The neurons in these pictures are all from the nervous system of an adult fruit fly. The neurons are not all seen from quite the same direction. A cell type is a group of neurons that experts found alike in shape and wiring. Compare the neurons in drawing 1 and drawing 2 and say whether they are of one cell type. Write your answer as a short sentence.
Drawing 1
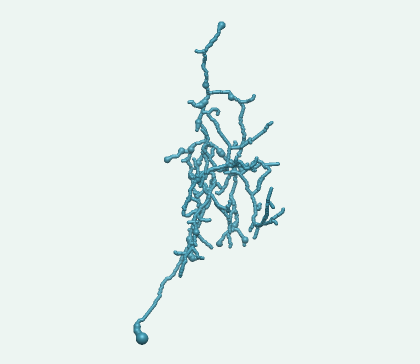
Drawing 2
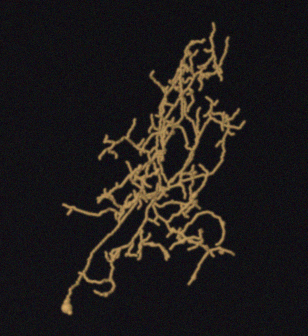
They are of different cell types.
